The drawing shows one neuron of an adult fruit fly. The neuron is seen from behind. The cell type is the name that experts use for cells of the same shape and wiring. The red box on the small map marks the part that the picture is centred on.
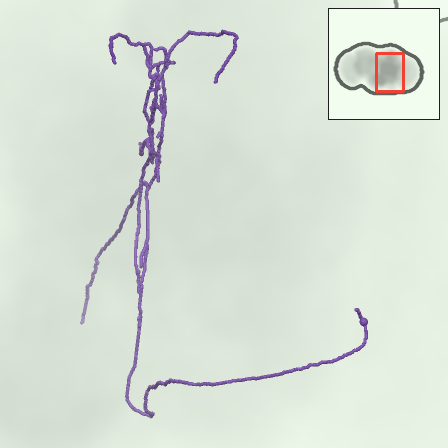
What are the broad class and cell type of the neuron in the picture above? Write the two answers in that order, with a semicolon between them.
sensory neuron entering the nerve cord; SNxx32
